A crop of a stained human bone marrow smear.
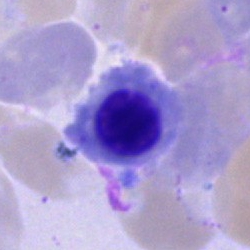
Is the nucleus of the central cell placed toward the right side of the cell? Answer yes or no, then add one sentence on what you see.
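Yes. The cytoplasm is wider on the left side of the nucleus than on the right.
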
